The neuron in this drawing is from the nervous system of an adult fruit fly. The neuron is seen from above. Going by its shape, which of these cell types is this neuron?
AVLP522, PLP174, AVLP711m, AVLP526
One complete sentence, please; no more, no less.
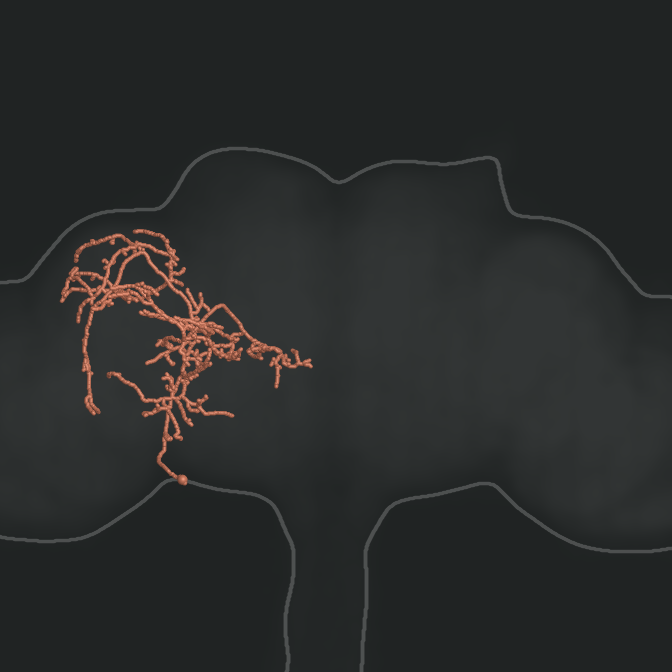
The type assigned to this neuron is AVLP522.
